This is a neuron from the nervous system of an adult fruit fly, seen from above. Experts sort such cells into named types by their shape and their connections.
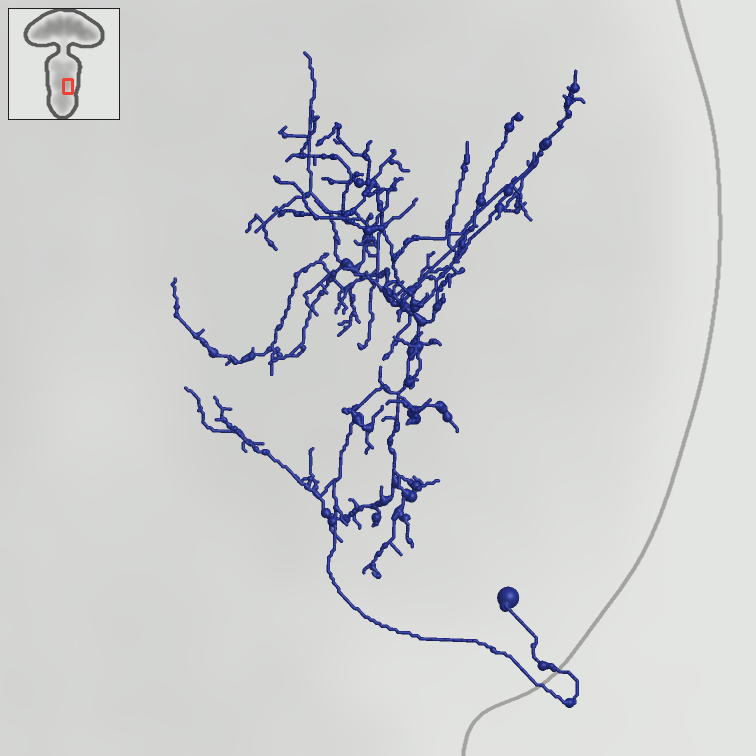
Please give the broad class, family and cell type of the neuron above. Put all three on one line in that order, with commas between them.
nerve-cord intrinsic neuron, hemilineage 20A.22A, IN20A.22A055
